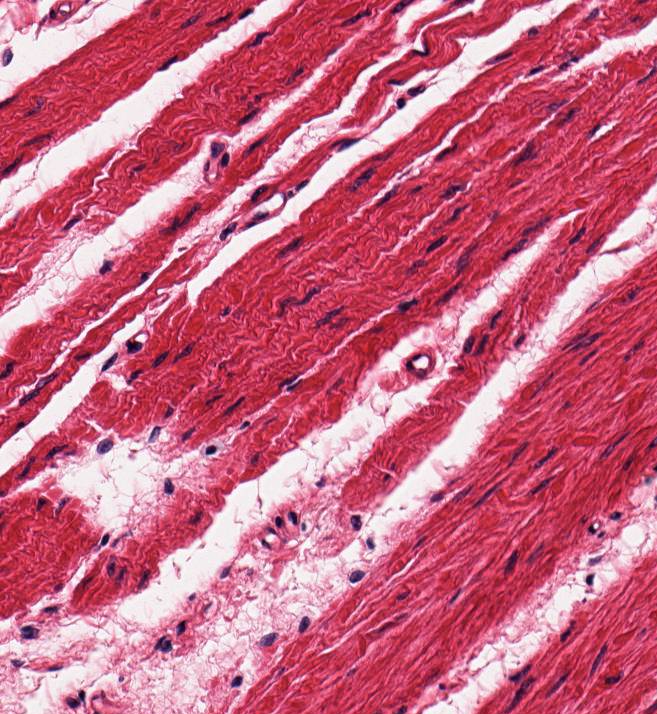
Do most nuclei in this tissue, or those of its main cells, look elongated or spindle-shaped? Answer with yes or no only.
Yes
